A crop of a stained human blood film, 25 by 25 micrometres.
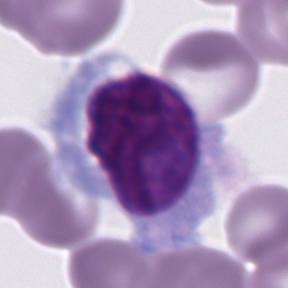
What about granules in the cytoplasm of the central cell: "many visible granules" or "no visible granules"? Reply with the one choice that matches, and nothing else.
No visible granules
